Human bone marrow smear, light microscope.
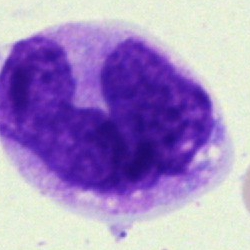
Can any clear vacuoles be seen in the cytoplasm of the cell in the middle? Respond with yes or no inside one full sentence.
Yes, in the cytoplasm of the cell there is at least one clear vacuole.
